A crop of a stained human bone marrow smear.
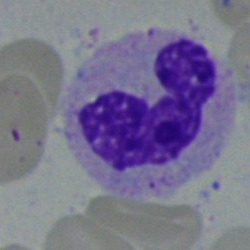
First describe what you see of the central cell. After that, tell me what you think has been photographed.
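The outline here is roughly round. Its chromatin looks dark purple and clumped, broken by small pale gaps. Through the cytoplasm I see fine pinkish-purple granules, but no distinct vacuoles. So, a band neutrophil.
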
